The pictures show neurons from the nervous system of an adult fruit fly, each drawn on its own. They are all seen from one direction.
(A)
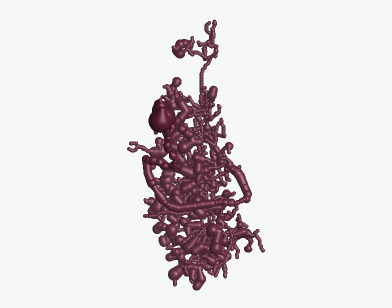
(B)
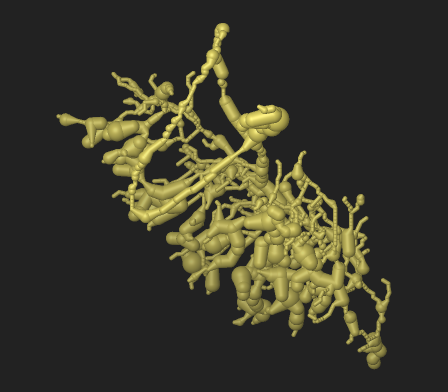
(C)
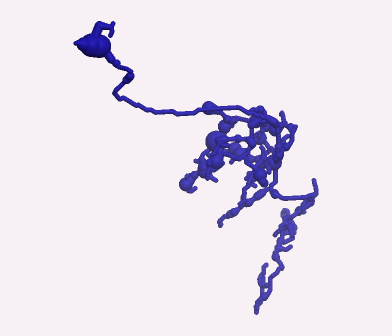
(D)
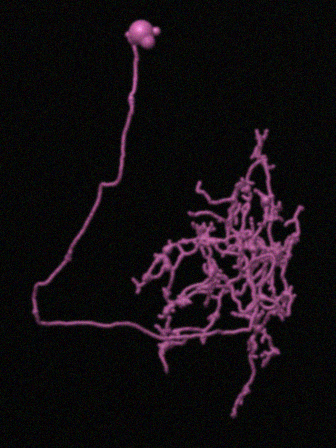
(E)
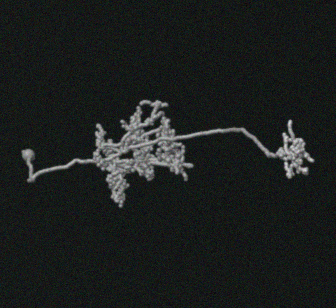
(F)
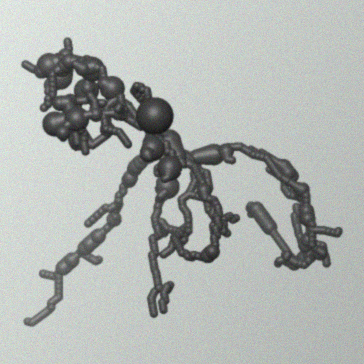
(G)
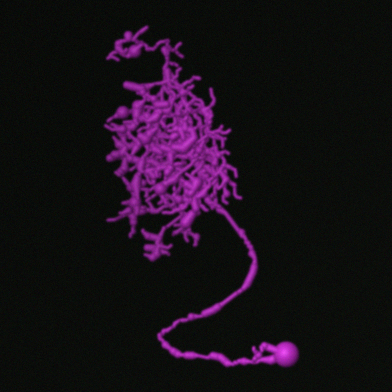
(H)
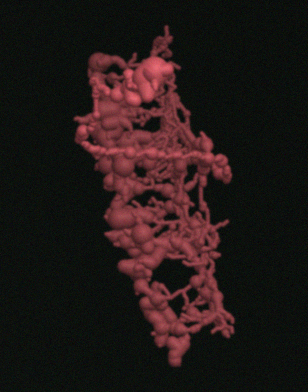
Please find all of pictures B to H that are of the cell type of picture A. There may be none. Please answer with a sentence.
Picture B, picture G and picture H are of the same cell type.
